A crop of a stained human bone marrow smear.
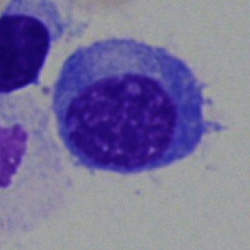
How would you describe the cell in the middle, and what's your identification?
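The nucleus lies off-centre, toward the lower left of the cell. The cytoplasm stains deep blue and contains no visible granules. Small tag-like projections stand out from the right edge. The cell is a plasma cell.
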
